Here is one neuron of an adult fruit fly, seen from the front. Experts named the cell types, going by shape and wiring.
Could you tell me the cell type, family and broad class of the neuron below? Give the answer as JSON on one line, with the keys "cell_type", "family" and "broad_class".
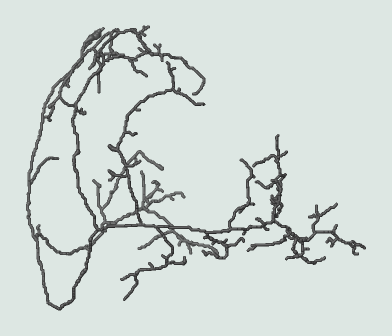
{"cell_type": "IN19A123", "family": "hemilineage 19A", "broad_class": "nerve-cord intrinsic neuron"}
